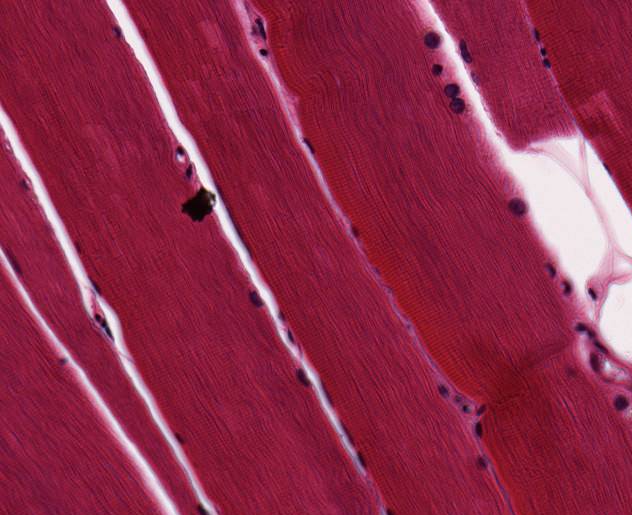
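Skeletal muscle: long, parallel, unbranched fibres cut lengthwise, running top edge to bottom, tilted toward lower right. Dark, flattened, oval nuclei lie at fibre edges, against clefts; none mid-fibre. At right, a white empty space holding a few thin, pale pink strands of loose connective tissue.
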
